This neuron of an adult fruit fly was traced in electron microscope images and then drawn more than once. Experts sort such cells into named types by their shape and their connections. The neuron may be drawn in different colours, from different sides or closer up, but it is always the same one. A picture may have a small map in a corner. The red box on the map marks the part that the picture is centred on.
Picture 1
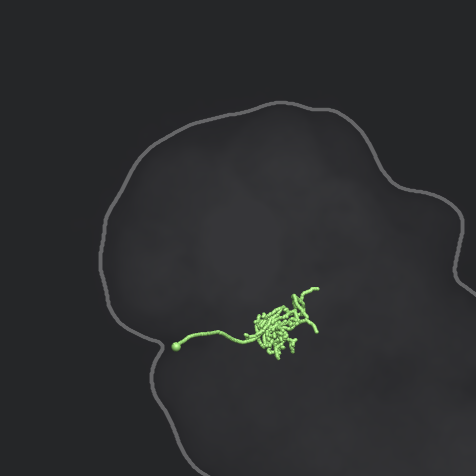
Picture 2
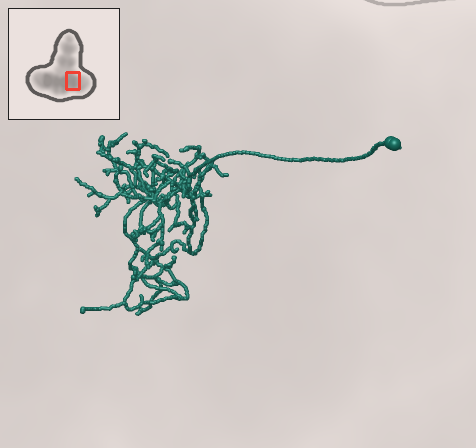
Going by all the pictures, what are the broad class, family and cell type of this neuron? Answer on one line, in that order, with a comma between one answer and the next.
central-brain intrinsic neuron, hemilineage LHl4_posterior, CB3734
